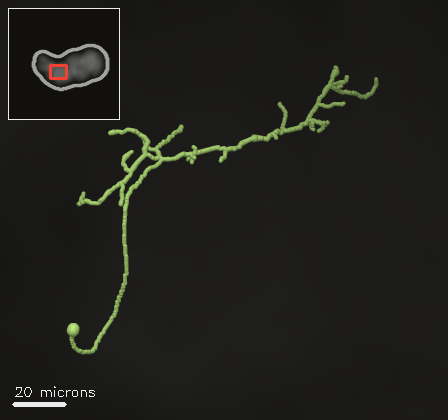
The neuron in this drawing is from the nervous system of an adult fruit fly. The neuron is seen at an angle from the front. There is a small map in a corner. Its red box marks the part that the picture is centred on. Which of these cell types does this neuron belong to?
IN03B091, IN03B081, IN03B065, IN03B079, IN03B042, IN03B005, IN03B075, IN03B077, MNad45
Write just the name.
IN03B081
